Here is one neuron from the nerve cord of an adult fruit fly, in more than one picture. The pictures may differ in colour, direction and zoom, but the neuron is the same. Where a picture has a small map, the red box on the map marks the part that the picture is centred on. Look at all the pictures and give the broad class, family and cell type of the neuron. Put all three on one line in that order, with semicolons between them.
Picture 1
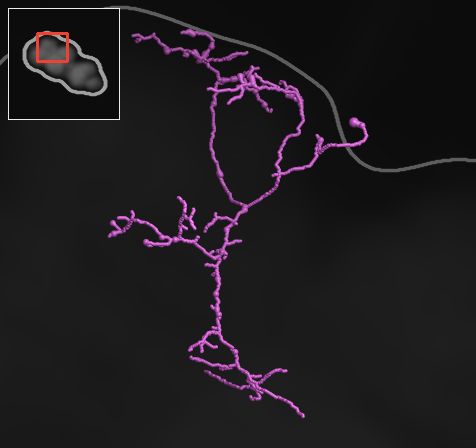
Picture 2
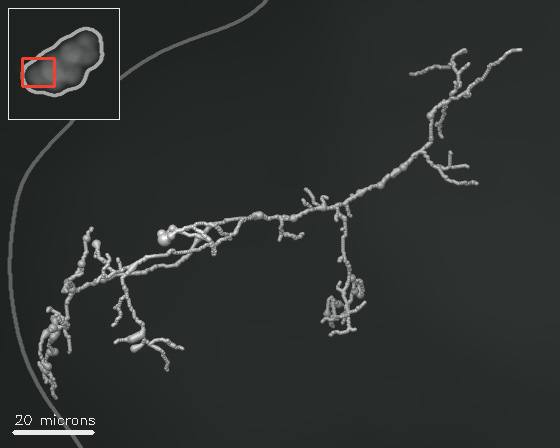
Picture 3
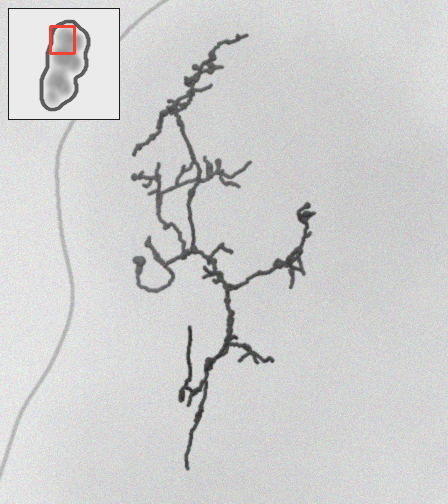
nerve-cord intrinsic neuron; hemilineage 21A; IN21A103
